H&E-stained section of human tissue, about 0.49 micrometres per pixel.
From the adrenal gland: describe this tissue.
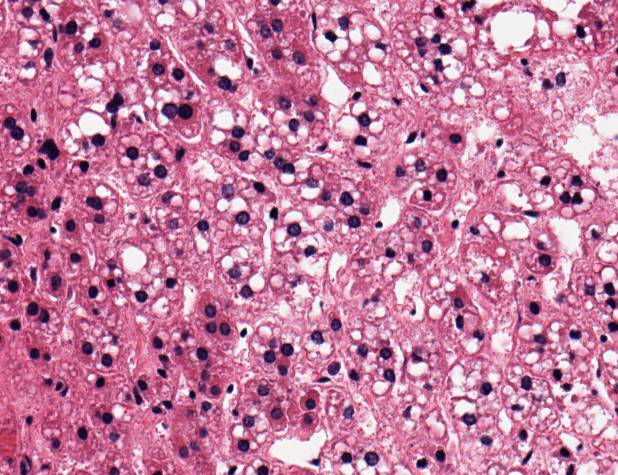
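Cords of large polygonal cells fill the whole field, separated by narrow slit-like spaces. Most cytoplasm crowded with many small, round, clear vacuoles. Nuclei round, dark, mostly central, not pushed to cell edge by vacuoles. Scattered cells with two nuclei.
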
